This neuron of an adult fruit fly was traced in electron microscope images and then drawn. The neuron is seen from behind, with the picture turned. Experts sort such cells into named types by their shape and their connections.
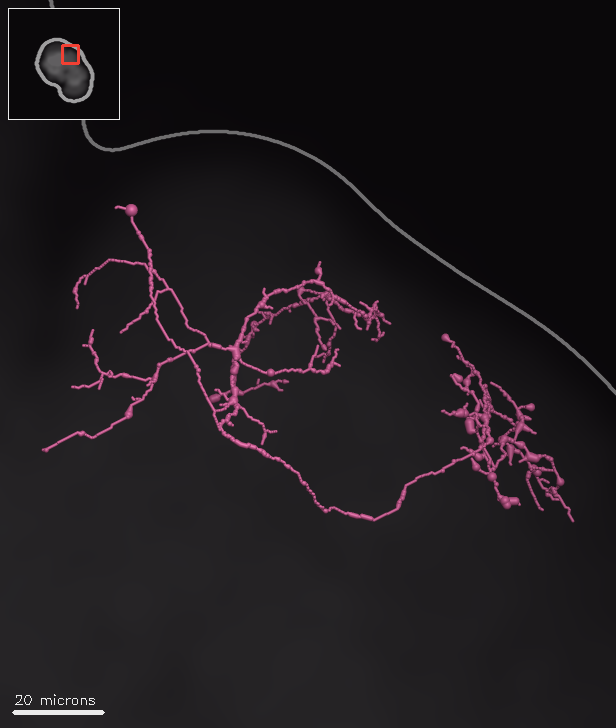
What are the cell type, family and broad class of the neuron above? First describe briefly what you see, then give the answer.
Its cell body lies at the upper left of the picture. By the scale bar it is about 120 microns wide in this view. The picture shows dozens of branch ends. Its cell type is CB1901. Its family is hemilineage LHp3. Its broad class is central-brain intrinsic neuron.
